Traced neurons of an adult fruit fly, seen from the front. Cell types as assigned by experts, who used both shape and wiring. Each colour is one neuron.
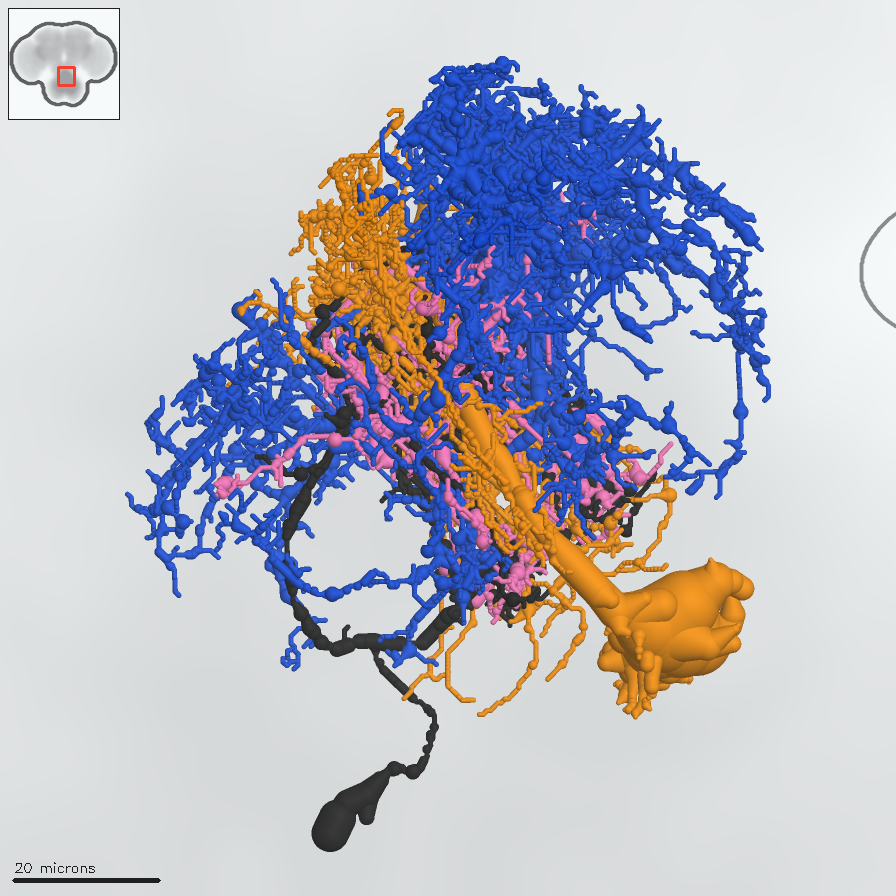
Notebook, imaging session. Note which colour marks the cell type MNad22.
orange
